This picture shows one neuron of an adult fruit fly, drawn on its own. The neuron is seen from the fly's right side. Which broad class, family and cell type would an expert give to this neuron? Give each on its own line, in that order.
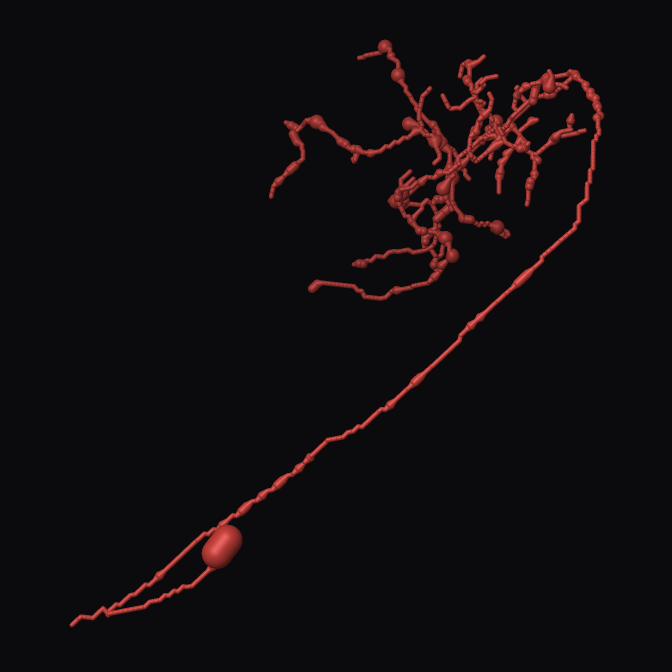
optic-lobe intrinsic neuron
Li
Li27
